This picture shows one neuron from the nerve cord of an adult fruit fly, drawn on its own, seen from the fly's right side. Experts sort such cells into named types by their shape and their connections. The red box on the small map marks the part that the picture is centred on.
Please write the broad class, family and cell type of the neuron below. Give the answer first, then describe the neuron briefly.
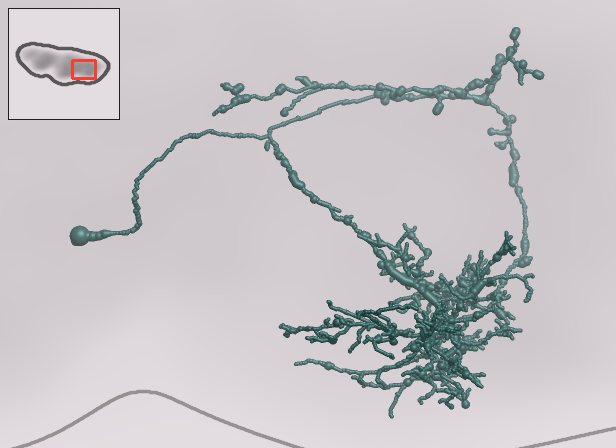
It is a nerve-cord intrinsic neuron. Its family is hemilineage 03A. The cell type is IN03A040. The picture shows dozens of branch ends. In this view it is about as wide as it is tall.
